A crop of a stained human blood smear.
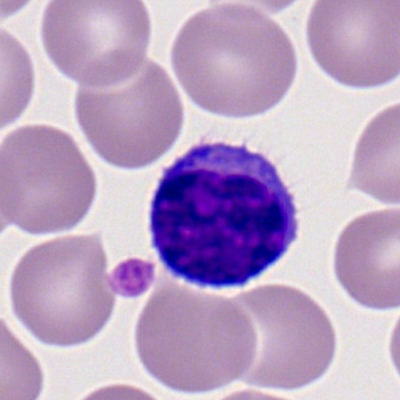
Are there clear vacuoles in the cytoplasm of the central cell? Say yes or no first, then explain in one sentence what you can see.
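No. No vacuoles are seen in the cytoplasm.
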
